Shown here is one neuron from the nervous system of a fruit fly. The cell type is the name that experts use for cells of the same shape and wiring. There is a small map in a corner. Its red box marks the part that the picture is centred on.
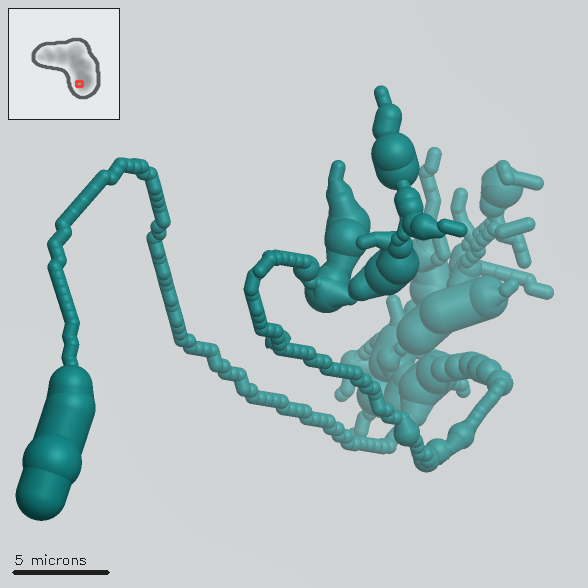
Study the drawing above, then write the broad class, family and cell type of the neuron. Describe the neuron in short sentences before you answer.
The cell body can be seen at the lower left of the picture. By the scale bar it is about 25 microns wide in this view. This is an optic-lobe intrinsic neuron. The family is T. It is of cell type T5c.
